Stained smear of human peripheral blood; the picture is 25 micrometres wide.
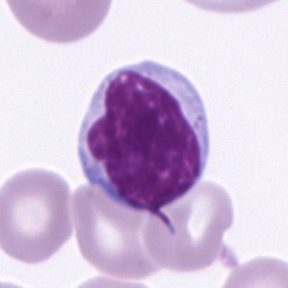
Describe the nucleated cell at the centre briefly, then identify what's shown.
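Smooth oval outline, no blebs or ragged edges. The nucleus, about 13 by 9 micrometres, has a thin dark tail trailing down from its lower tip. Dense, deep purple chromatin, broken only by a few small pale clefts. The pale blue cytoplasmic rim is widest at the upper right. So, a typical lymphocyte.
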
